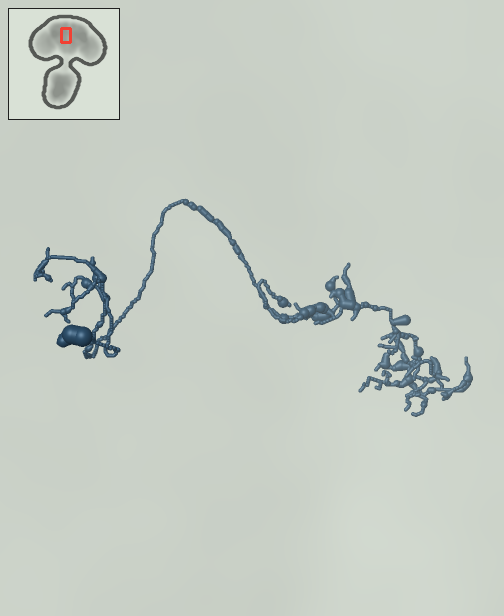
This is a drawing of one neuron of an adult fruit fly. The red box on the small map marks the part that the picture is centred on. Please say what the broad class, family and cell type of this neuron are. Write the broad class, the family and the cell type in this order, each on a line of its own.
central-brain intrinsic neuron
class CX
PFNm_b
